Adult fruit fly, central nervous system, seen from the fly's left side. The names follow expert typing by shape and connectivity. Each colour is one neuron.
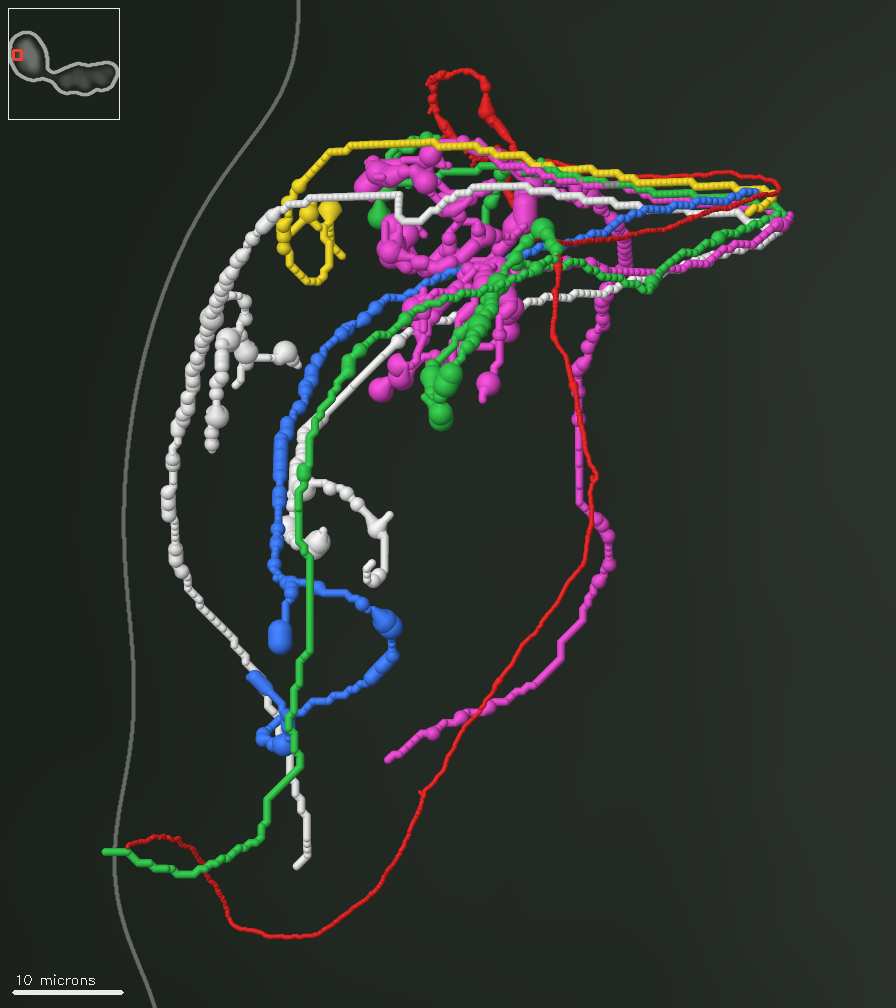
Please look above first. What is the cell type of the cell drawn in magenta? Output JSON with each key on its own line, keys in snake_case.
{
 "cell_type": "ORN_D"
}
